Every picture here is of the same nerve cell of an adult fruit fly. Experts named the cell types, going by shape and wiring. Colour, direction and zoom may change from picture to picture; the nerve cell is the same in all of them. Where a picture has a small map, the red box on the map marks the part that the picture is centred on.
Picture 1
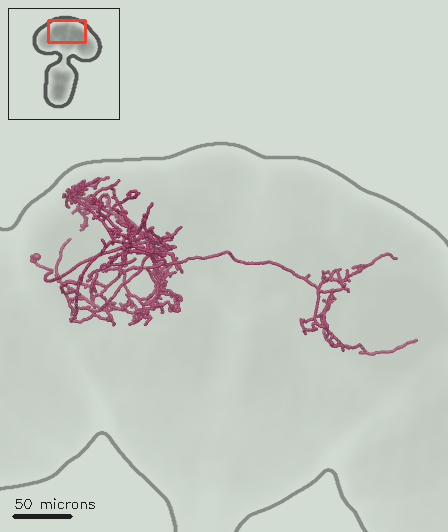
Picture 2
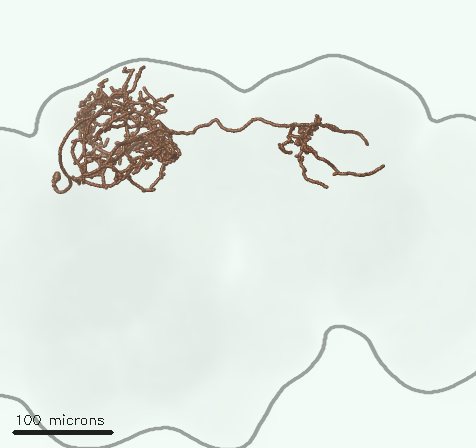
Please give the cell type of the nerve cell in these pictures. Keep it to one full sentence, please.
On the level of cell type, this nerve cell is CL135.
